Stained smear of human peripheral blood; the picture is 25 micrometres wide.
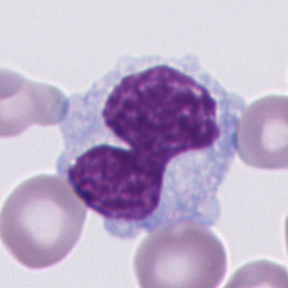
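Monocyte. Its edge is irregular and scalloped, with small bumps all the way around. I can't make out any nucleolus in the nucleus. The cytoplasm is pale grey-blue, and it has a finely mottled, foamy look, with many tiny pale spots.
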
